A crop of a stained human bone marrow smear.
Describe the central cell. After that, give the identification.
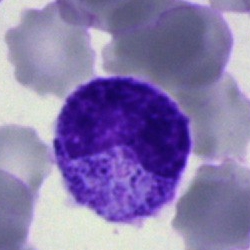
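Look first at the upper two-thirds of the cell: a dense dark purple region, coarse and speckled rather than smooth. Lower down, the cell becomes a paler lilac-purple zone with dark purple specks scattered through it. This is a metamyelocyte.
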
